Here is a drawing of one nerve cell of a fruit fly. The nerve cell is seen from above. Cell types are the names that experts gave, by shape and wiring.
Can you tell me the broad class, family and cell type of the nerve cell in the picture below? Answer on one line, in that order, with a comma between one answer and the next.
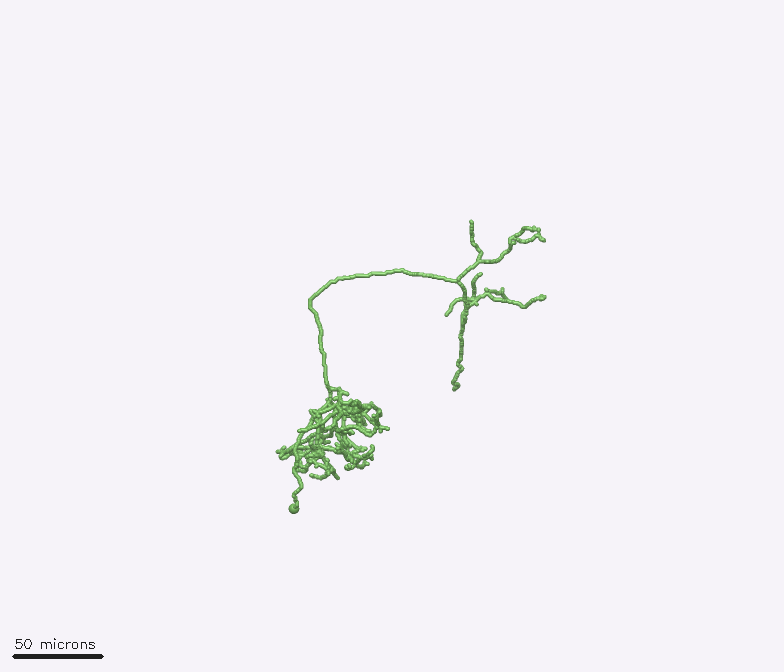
central-brain intrinsic neuron, hemilineage DM5_central, IB076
